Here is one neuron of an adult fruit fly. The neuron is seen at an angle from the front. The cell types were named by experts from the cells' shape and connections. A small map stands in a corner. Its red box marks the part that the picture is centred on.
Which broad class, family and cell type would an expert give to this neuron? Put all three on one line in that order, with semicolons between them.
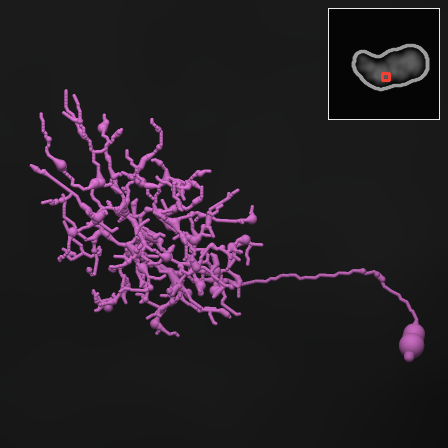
optic-lobe intrinsic neuron; Pm; Pm1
